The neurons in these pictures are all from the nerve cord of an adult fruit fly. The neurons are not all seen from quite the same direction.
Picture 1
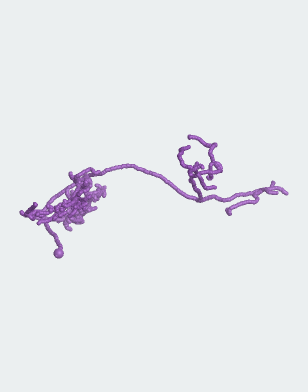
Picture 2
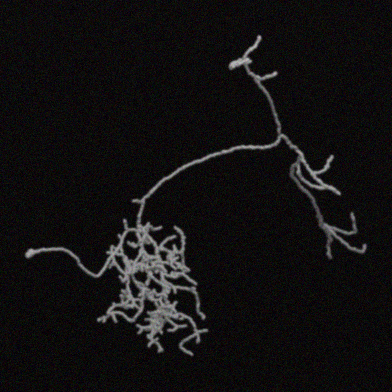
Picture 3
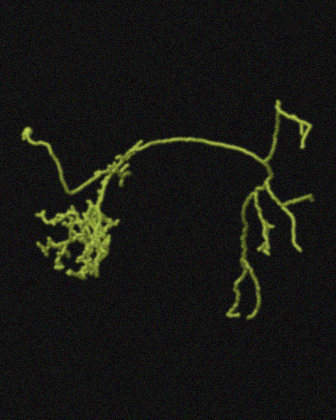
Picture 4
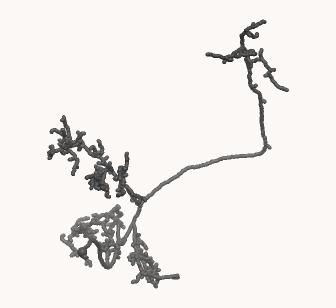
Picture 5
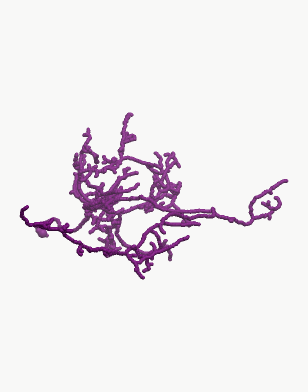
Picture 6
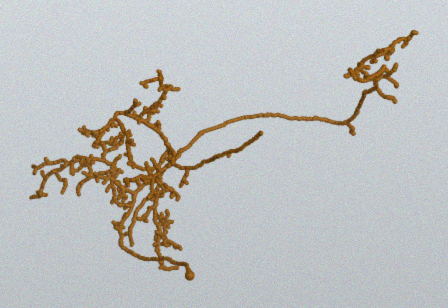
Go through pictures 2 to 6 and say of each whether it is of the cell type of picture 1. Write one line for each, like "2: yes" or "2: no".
2: yes
3: yes
4: no
5: no
6: no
